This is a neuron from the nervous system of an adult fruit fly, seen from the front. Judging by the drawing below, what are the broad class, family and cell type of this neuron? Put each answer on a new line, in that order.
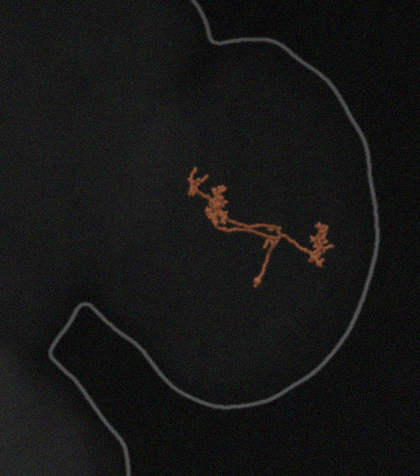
optic-lobe intrinsic neuron
Y
Y14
